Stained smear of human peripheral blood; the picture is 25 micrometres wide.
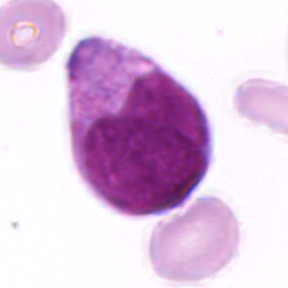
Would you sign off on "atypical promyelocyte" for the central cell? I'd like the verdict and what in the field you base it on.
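The nucleus is about 12 micrometres across and has a notch in its upper edge where cytoplasm cuts in; this feature does not decide between the two names. The cytoplasm lies mainly in the upper-left part of the cell, shows no vacuoles, and holds fine purple granules.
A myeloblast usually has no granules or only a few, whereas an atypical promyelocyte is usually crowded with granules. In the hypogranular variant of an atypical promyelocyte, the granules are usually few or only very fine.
The fine granules seen here match that variant and weigh against myeloblast. A red cell lies just below the lower right edge and bears on neither name. Atypical promyelocyte is the right name for this cell.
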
